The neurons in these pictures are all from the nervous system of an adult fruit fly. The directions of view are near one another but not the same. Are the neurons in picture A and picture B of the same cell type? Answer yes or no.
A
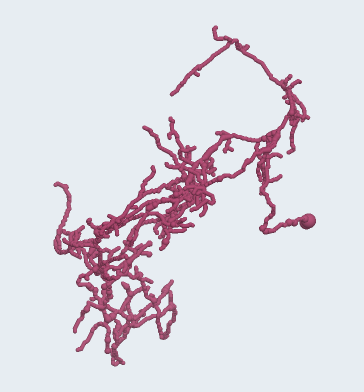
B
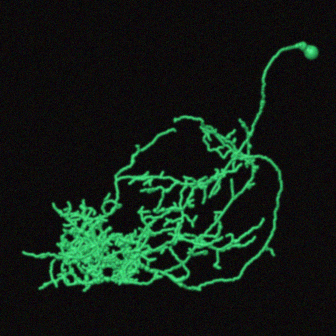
no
